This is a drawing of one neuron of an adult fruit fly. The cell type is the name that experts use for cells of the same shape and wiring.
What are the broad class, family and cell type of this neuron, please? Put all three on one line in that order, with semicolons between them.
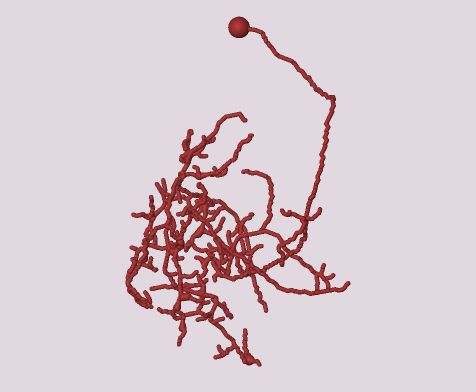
central-brain intrinsic neuron; hemilineage TRdm; GNG388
